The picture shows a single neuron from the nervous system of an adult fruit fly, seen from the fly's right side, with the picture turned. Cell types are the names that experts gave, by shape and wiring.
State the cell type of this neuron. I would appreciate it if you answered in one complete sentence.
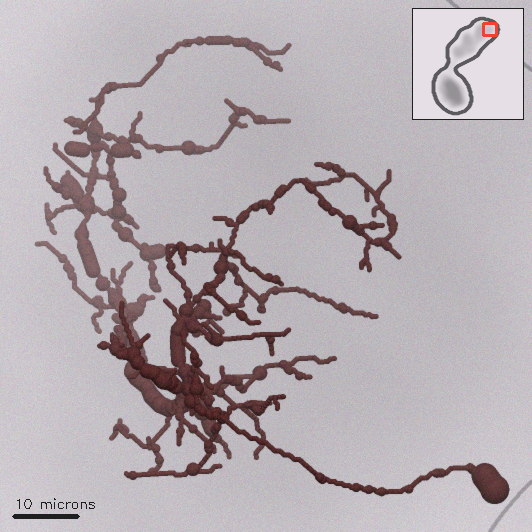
It is INXXX411 that is the cell type of the neuron.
